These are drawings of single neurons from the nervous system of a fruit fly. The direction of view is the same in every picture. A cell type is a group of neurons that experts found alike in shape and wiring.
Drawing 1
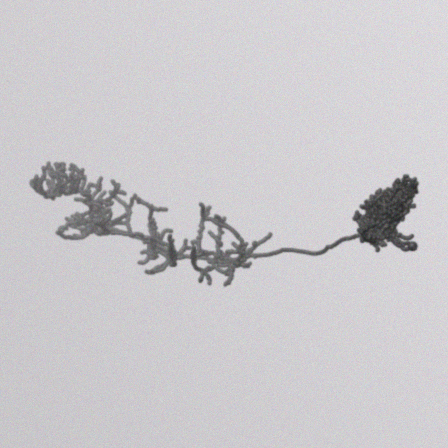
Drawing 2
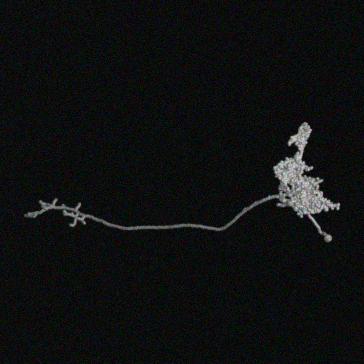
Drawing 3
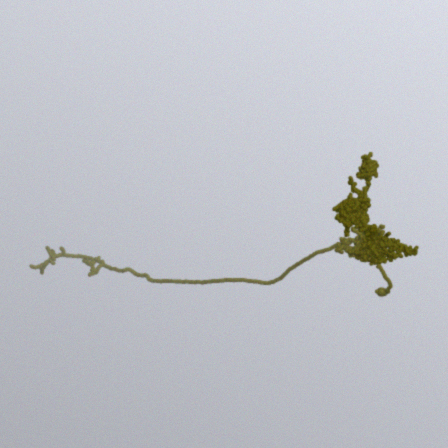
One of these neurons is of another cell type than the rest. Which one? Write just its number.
1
